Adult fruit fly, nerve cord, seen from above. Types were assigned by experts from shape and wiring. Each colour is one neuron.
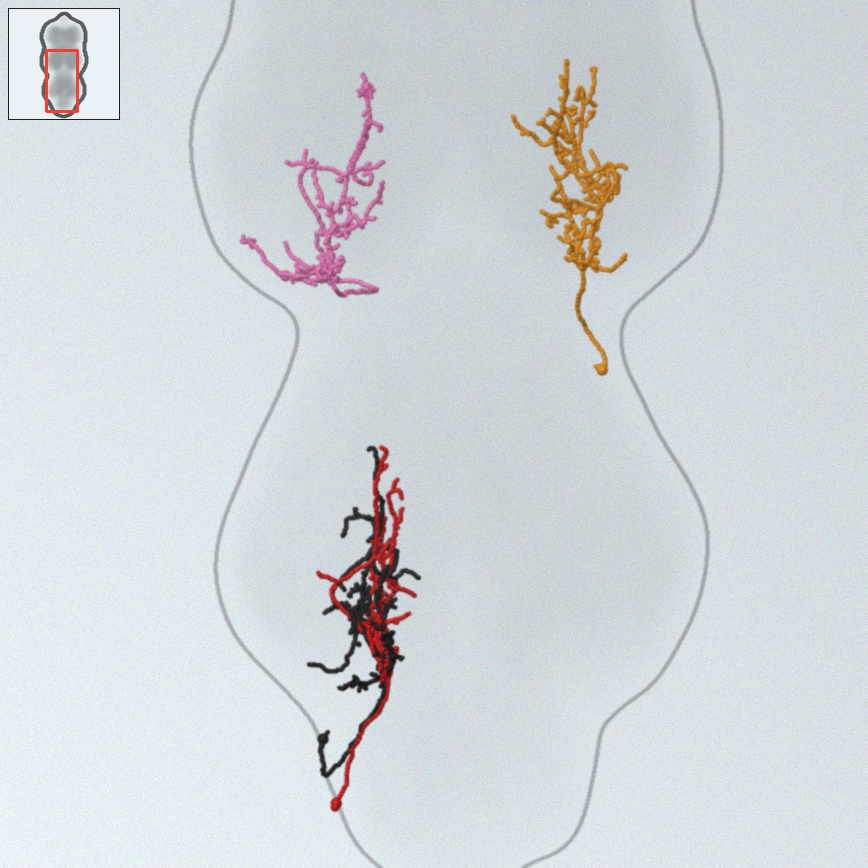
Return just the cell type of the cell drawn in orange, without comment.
IN20A.22A063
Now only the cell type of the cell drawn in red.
IN20A.22A079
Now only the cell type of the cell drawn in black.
IN20A.22A059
